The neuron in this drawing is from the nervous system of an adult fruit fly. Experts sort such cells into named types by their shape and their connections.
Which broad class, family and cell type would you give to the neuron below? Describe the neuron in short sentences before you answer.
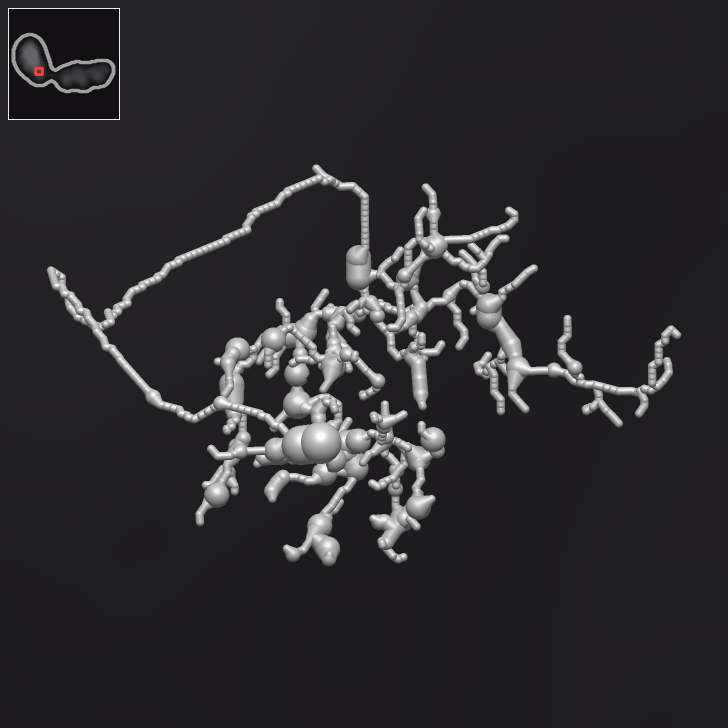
Its cell body lies in the middle of the picture. The picture shows dozens of branch ends. It is an optic-lobe intrinsic neuron. Its family is Mi. The cell type is Mi16.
